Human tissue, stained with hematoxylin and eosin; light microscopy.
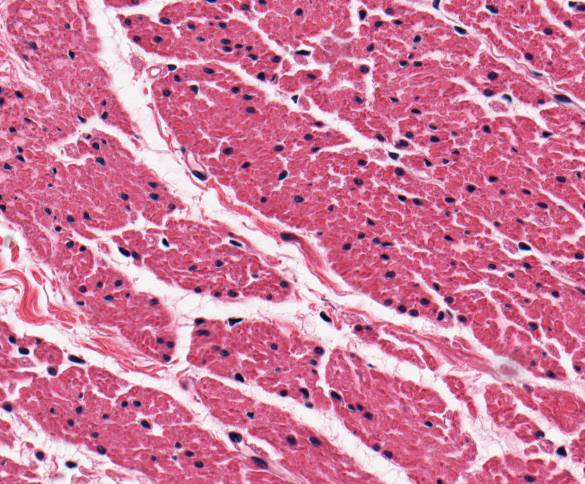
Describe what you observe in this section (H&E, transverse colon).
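See how the fibres fall into bundles, with white clefts between them running mostly from upper left toward lower right. Those clefts hold only sparse, thin strands of connective tissue. Most of the nuclei sit centrally in the fibre profiles, not out at their edges. Over at the left edge you've got some wavy pink collagen fibres as well.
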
